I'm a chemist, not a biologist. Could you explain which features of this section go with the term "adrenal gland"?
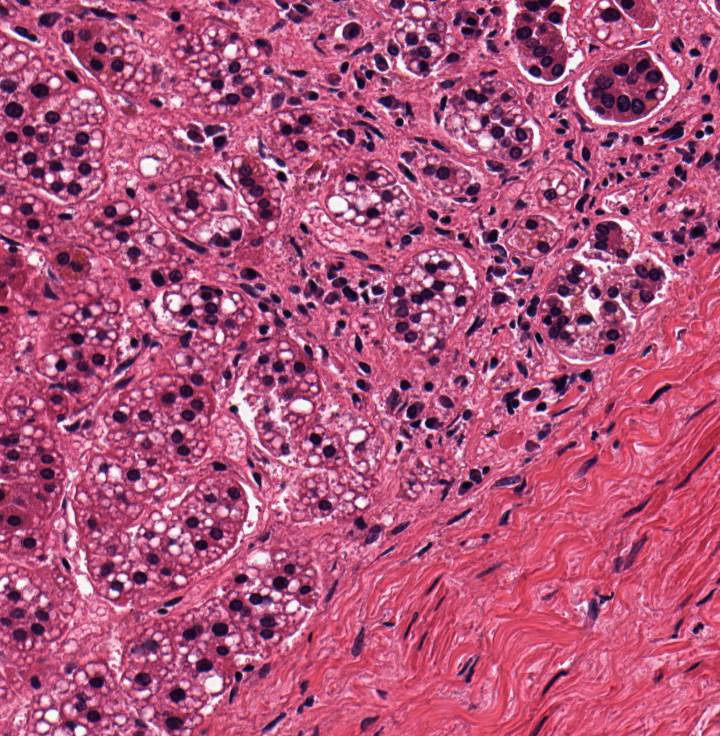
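Yes, this section is adrenal gland. Start with the lower right corner, which is filled with dense fibrous tissue.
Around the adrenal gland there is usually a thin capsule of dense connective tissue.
That corner goes with it.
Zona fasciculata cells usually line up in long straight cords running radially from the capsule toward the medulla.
What fits less well is that here the cells sit in rounded nests in the upper and left field, parted by thin fibrous strands with spindle-shaped nuclei, not in cords. Their cytoplasm is packed with many small clear round vacuoles of varying size, and their nuclei are small, round and dark.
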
